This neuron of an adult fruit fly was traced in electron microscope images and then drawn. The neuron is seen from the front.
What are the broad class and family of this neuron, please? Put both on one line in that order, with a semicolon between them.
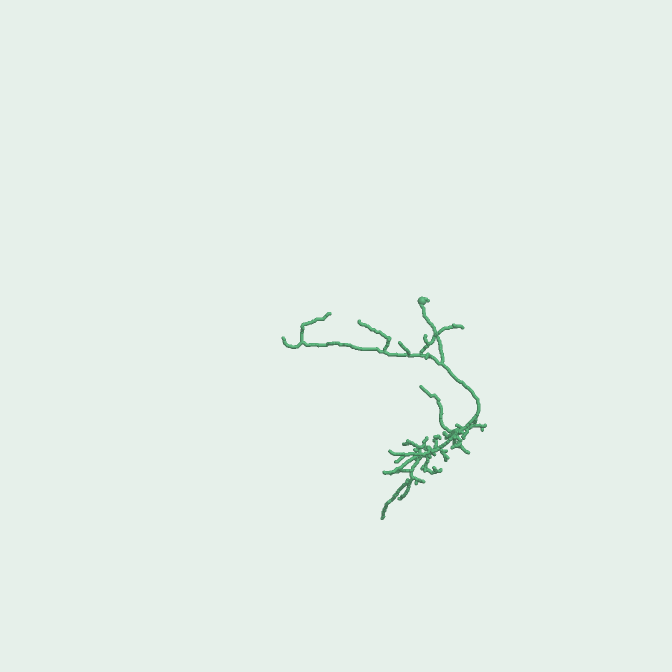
central-brain intrinsic neuron; hemilineage DM4_ventral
